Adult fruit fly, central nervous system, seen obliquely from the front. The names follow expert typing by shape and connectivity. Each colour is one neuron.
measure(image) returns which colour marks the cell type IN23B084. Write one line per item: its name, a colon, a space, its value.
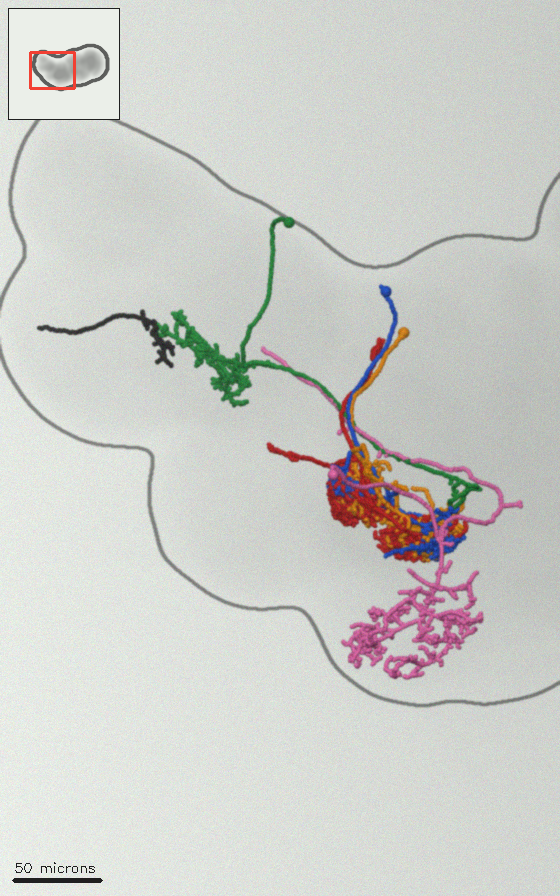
colour: green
